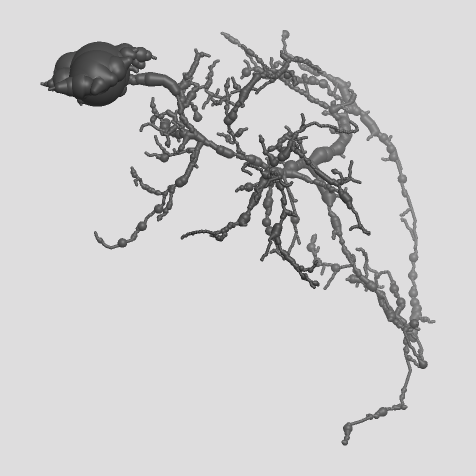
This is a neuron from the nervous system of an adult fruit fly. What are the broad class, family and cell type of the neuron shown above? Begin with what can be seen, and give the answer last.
The picture shows dozens of branch ends. In this view it is about as wide as it is tall. Its broad class is motor neuron of the nerve cord. Its family is hemilineage 15B. It is of cell type Acc. ti flexor MN.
